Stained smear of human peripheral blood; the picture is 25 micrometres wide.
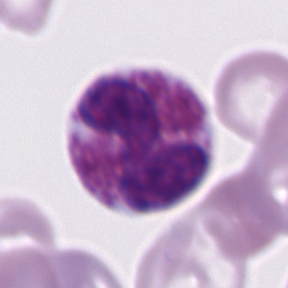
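Eosinophil, centre of a stained human blood smear. The outline is round and smooth, and I measure the cell at about 13 micrometres across. Its nuclear lobes stain dense dark purple, and I can find no nucleoli. The granules reach across the whole cell, even over parts of the nucleus.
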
